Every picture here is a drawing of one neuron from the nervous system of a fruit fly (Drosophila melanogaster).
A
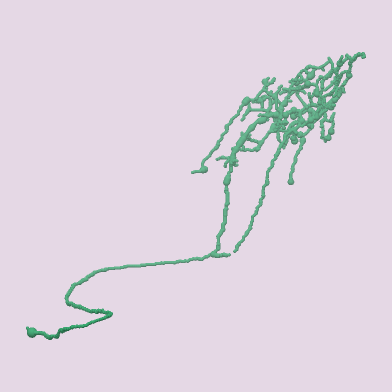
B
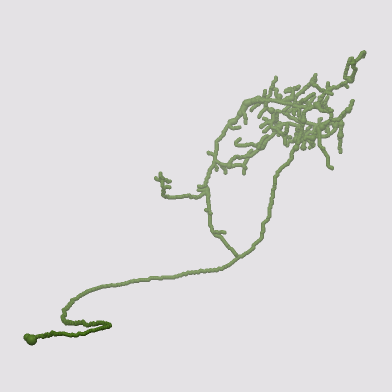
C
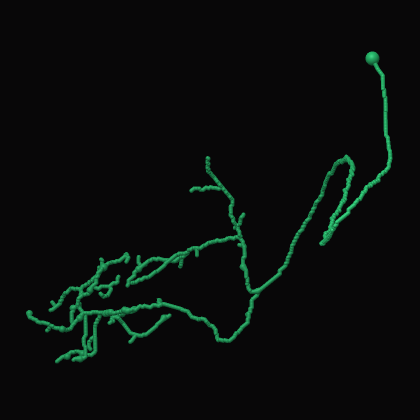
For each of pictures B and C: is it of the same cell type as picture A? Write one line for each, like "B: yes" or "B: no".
B: yes
C: no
